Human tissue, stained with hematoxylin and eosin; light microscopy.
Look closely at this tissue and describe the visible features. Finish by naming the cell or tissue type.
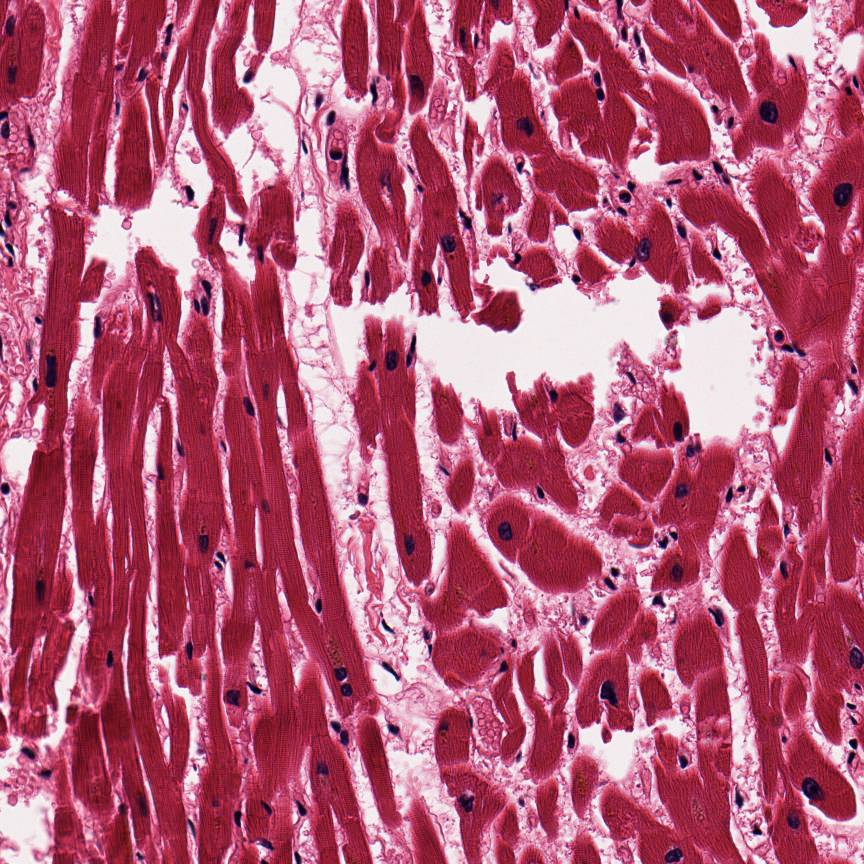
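Left-half fibres are cut lengthwise, running roughly top to bottom; right-half fibres are mostly cut across or obliquely. These cardiac muscle cells branch and join one another. Loose, pale pink, wispy material widens the gaps between them. This is the left ventricle of the heart.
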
